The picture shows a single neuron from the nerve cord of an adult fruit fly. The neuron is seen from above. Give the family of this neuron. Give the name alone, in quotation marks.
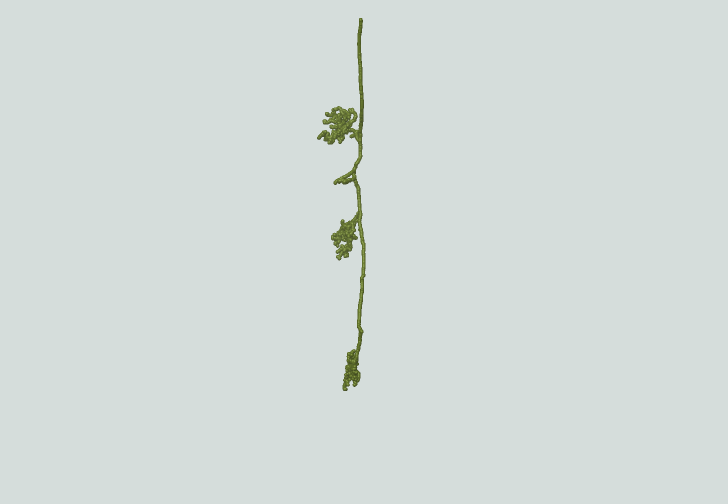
"hemilineage 05B"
